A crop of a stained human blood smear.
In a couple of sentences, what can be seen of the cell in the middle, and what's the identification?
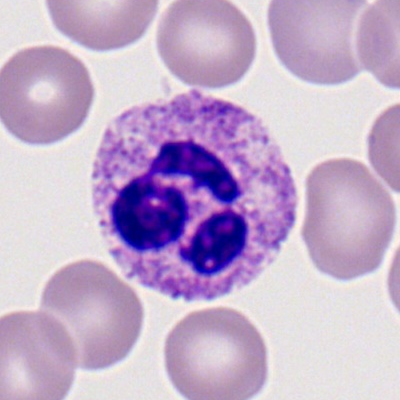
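Roughly round in outline, the cell contains a nucleus divided into three separate lobes. The uppermost lobe is elongated and curved. Abundant cytoplasm fills much of the cell around the lobes. The cell is a segmented neutrophil.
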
